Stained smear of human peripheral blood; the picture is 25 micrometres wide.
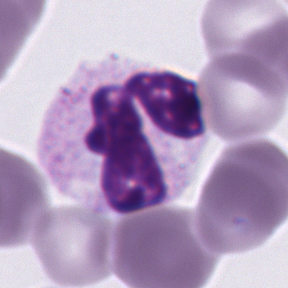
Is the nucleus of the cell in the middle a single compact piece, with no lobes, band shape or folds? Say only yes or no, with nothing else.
No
